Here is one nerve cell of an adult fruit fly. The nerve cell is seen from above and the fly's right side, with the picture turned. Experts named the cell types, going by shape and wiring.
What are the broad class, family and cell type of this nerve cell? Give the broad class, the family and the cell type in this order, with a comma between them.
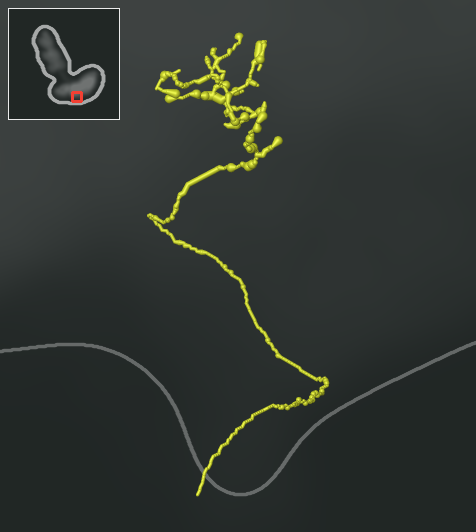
sensory neuron entering the brain, class hygrosensory, HRN_VP1l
